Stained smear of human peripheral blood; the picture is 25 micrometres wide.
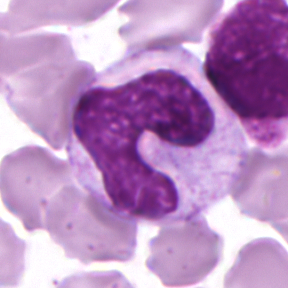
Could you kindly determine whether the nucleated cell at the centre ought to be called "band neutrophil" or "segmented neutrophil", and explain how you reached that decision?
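This is a band neutrophil. The inner curve of its nucleus opens toward the right.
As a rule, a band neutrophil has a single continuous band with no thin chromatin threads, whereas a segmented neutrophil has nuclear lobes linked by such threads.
The chromatin is dark purple and clumped. Its cytoplasm is plentiful and pale pinkish-lilac, holding fine, dust-like lilac granules.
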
